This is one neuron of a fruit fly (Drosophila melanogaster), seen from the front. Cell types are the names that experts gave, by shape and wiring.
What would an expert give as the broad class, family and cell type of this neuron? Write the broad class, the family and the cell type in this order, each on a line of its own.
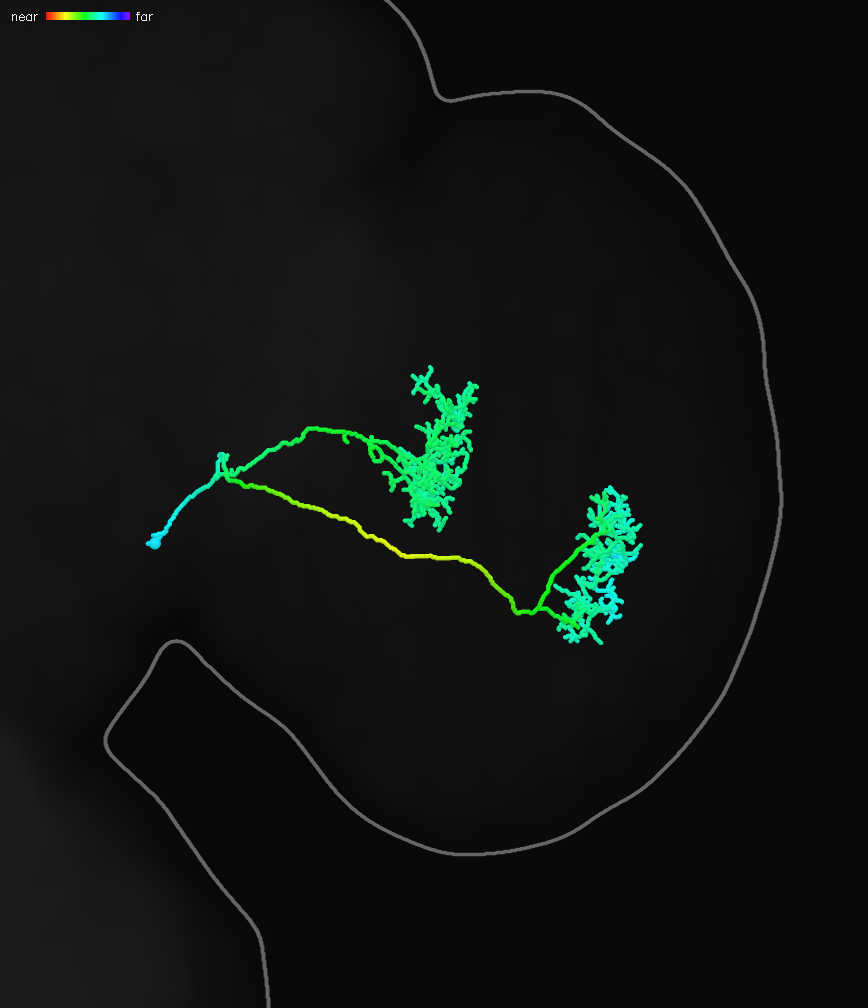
optic-lobe intrinsic neuron
MeLo
MeLo13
